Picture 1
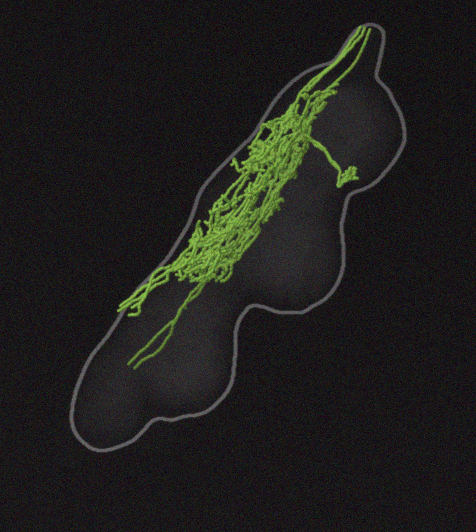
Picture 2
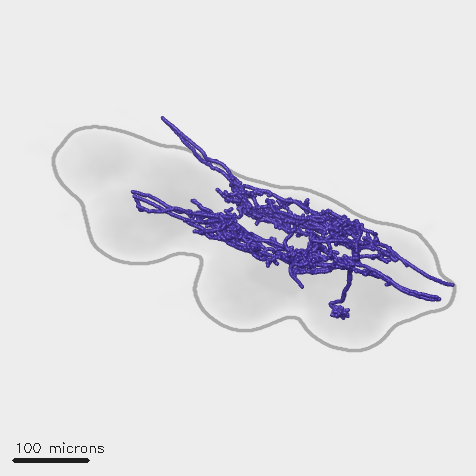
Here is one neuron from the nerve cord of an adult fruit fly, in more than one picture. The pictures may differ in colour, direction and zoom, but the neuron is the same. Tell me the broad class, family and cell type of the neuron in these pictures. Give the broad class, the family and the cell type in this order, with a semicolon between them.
ascending efferent neuron; hemilineage 00B; EA00B006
